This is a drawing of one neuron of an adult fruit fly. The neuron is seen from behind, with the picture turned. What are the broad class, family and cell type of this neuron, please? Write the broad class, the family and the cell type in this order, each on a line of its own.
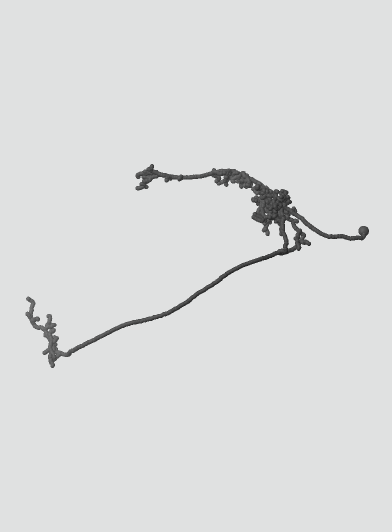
central-brain intrinsic neuron
hemilineage VLPl&d1_lateral
CB3364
